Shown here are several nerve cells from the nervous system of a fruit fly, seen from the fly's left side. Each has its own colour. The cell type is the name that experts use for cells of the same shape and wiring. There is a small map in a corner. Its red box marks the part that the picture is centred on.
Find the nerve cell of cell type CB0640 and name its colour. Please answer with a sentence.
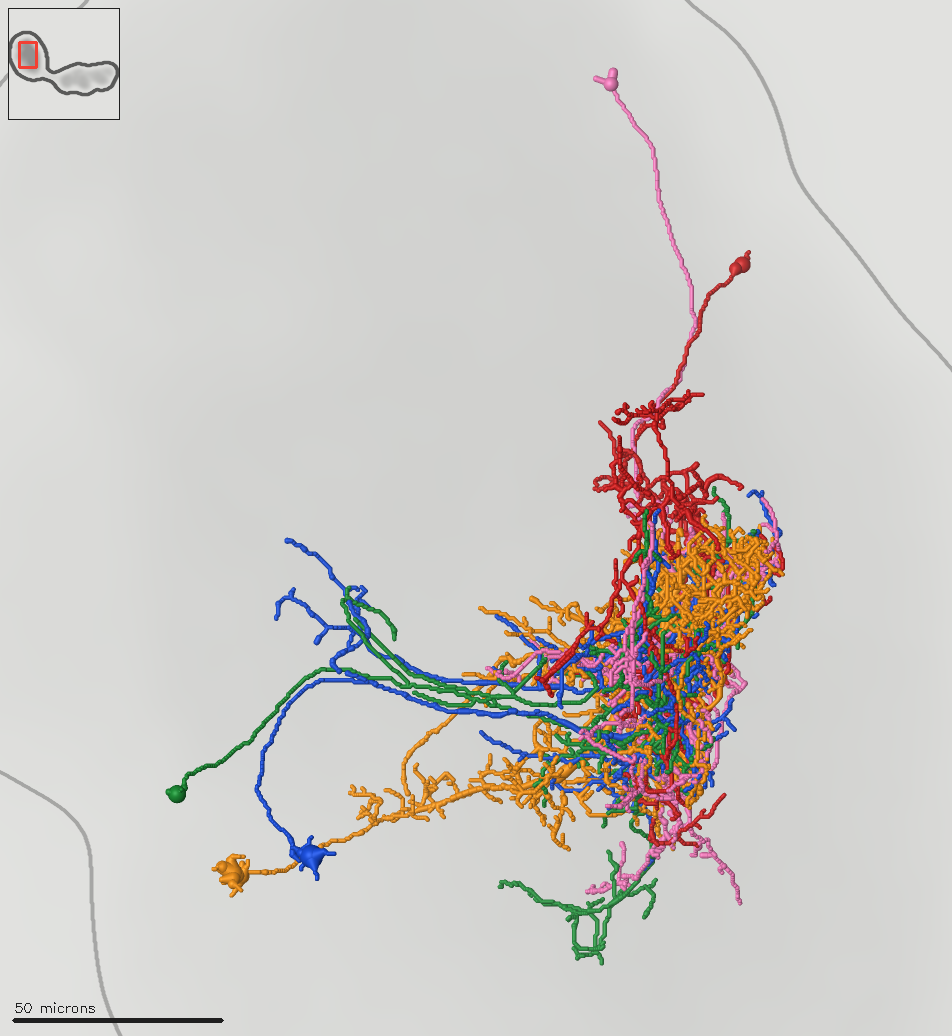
The colour is green.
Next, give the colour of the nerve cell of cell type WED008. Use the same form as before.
The colour is blue.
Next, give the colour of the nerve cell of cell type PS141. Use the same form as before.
The colour is pink.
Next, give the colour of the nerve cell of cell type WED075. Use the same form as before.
The colour is orange.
